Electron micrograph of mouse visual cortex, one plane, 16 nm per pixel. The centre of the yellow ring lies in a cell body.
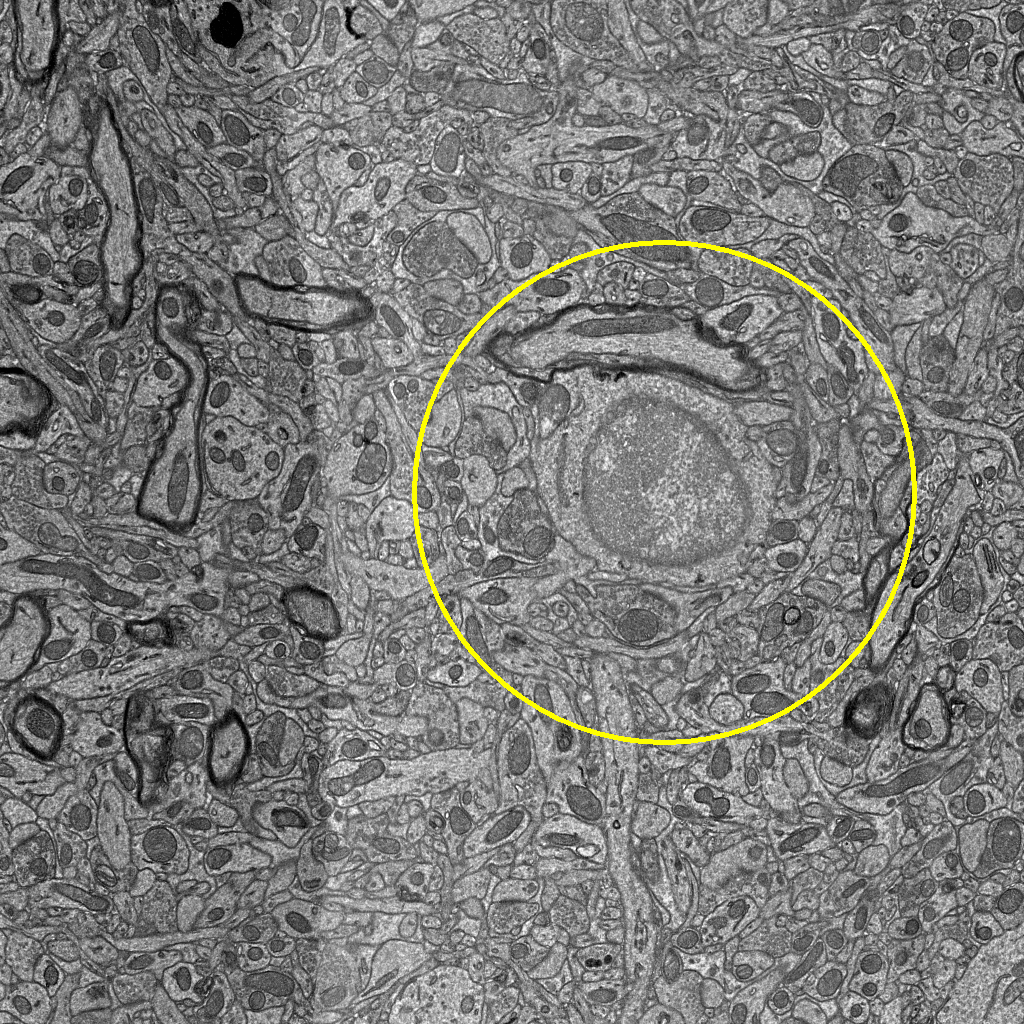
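Oligodendrocyte, the ringed cell. Notice that the whole nuclear outline fits inside the picture, and that it runs smoothly, without deep folds. No distinct nucleolus is to be found. Against the upper side of the body lies a flattened profile with a thick dark outline.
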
